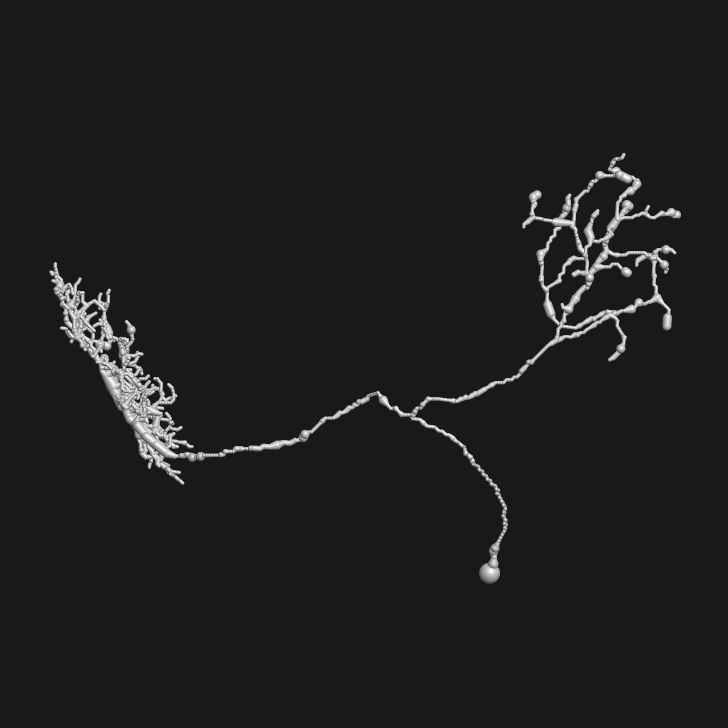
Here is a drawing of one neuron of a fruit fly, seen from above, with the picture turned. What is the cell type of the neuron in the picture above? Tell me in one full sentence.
Belonging to the cell type LC17 is this neuron.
